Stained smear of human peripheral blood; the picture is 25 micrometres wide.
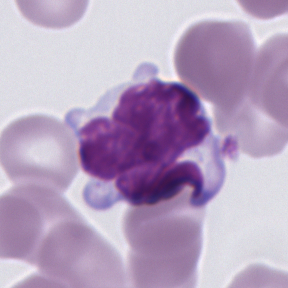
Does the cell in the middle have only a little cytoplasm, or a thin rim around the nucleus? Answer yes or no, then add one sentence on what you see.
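Yes. The cytoplasm is scant and pale grey-blue.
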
